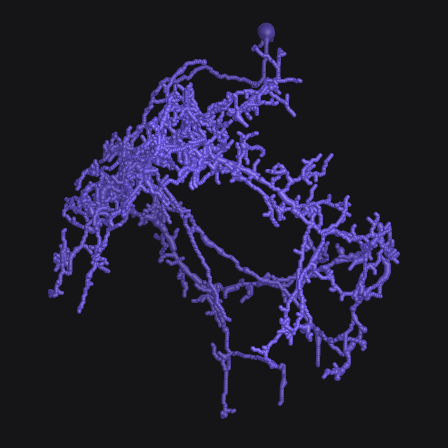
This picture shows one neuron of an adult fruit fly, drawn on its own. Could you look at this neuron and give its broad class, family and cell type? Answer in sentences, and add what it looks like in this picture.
Its broad class is nerve-cord intrinsic neuron. Its family is hemilineage 20A.22A. The cell type is IN20A.22A008. More than a hundred branch ends can be seen. In this view it is about as wide as it is tall.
